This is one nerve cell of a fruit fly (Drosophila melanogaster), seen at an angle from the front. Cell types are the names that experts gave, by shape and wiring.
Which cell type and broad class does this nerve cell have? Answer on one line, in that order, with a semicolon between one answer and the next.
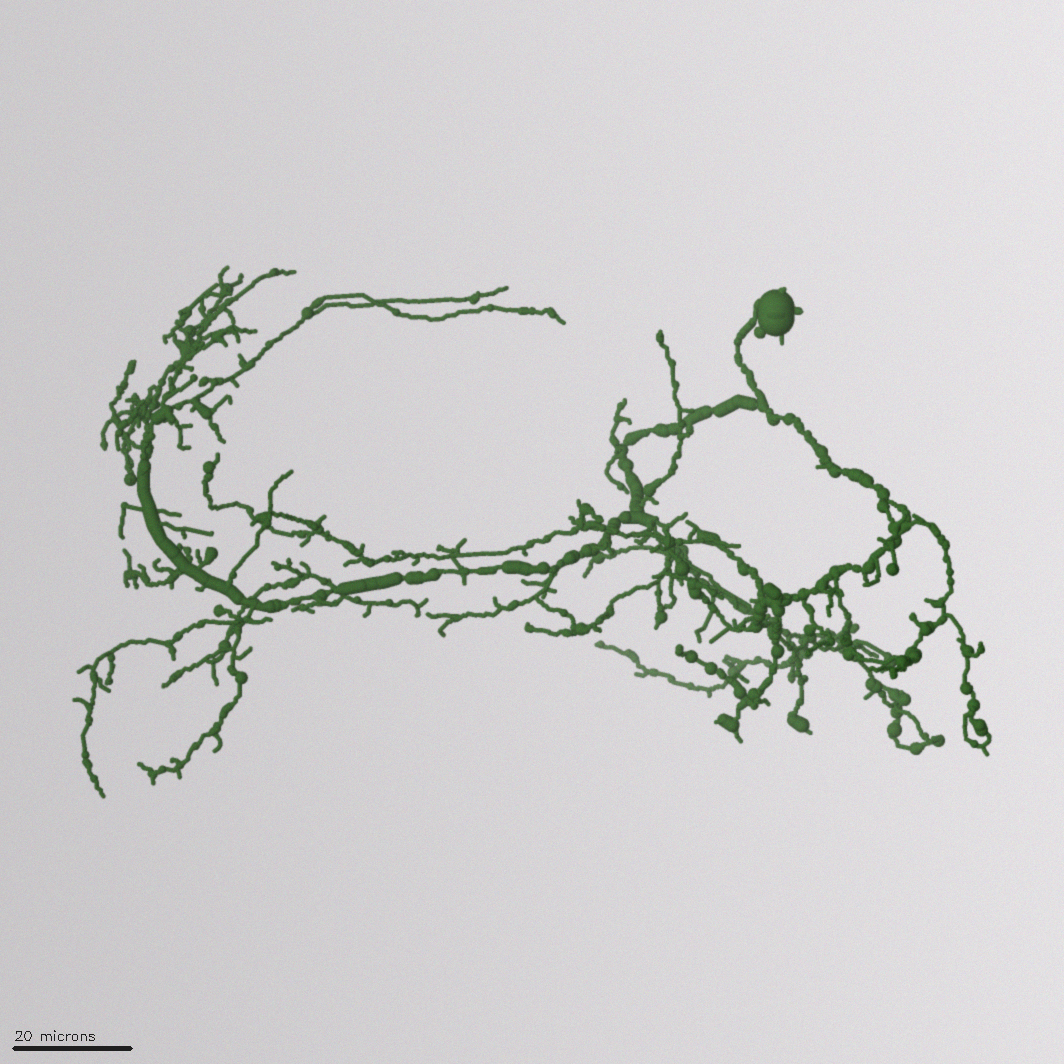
CL244; central-brain intrinsic neuron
